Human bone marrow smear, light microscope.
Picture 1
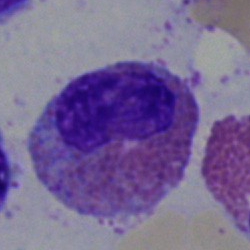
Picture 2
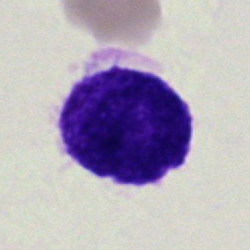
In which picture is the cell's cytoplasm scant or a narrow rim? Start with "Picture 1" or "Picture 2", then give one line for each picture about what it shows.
Picture 2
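What picture 1 shows: The cytoplasm is plentiful and fills the lower half of the cell.
What picture 2 shows: Only a very scant rim of pale lilac cytoplasm is visible, mostly at the top of the cell.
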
